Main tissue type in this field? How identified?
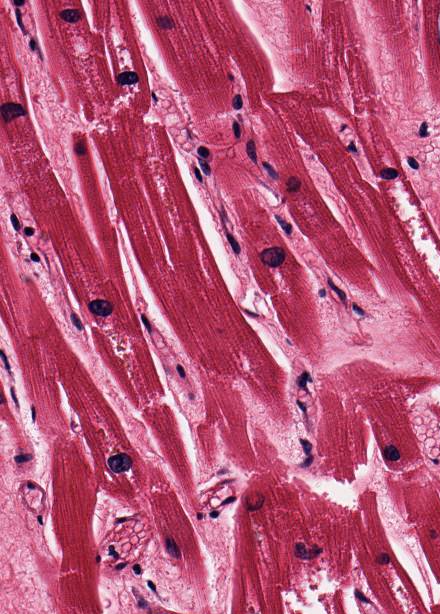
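Looking this over, the tissue is myocardium. Several fibres branch and join their neighbours, and each holds a single oval nucleus in its centre.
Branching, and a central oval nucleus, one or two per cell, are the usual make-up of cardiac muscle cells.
The cytoplasm stains a deep pink-red with eosin.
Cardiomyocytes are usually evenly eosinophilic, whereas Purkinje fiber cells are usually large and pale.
The long fibres lie roughly parallel, slanting from upper left toward lower right.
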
